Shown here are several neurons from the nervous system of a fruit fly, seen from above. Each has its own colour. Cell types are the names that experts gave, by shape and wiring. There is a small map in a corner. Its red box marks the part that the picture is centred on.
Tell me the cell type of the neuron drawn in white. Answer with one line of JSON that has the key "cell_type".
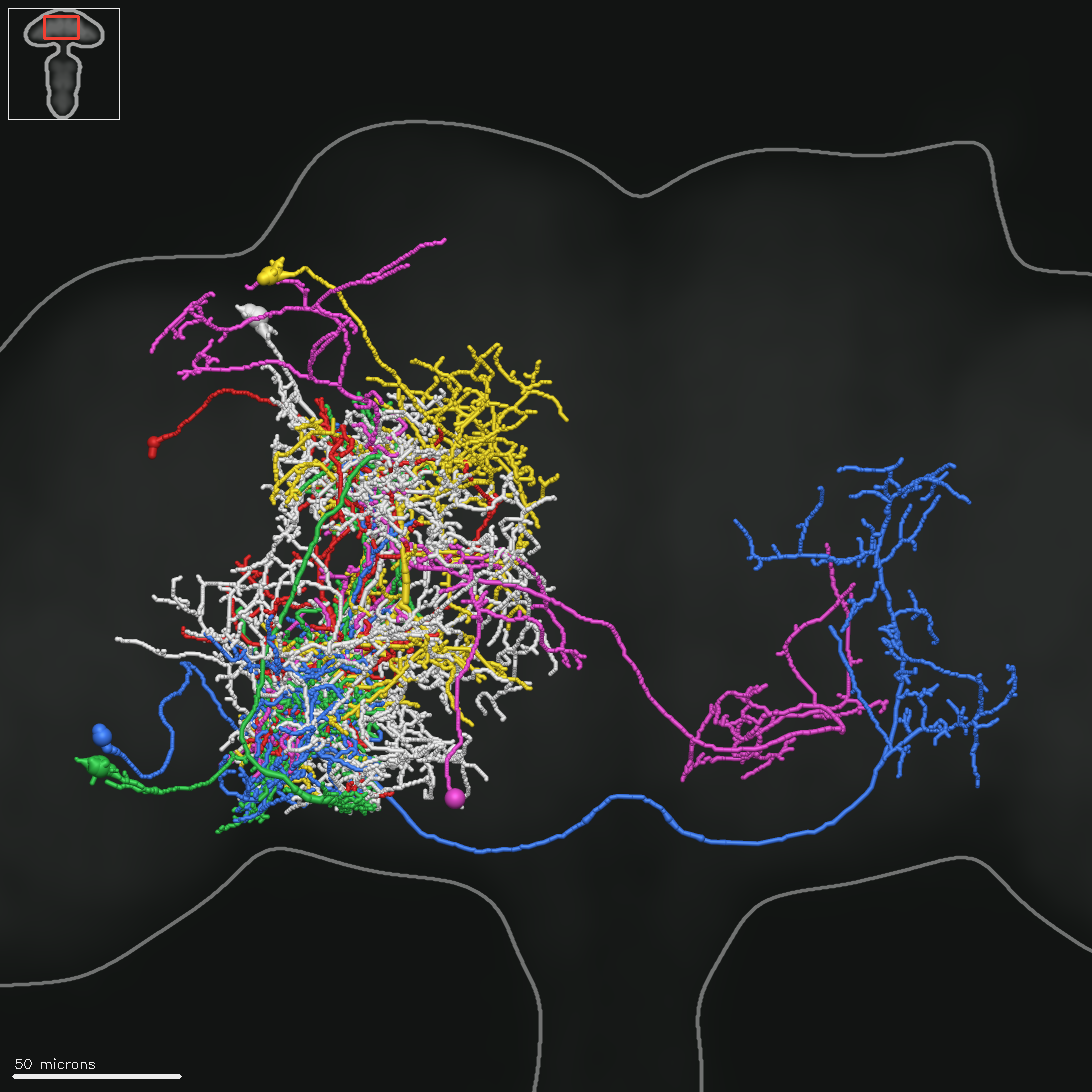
{"cell_type": "PLP019"}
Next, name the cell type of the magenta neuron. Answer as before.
{"cell_type": "PLP300m"}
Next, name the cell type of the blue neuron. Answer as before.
{"cell_type": "PLP148"}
